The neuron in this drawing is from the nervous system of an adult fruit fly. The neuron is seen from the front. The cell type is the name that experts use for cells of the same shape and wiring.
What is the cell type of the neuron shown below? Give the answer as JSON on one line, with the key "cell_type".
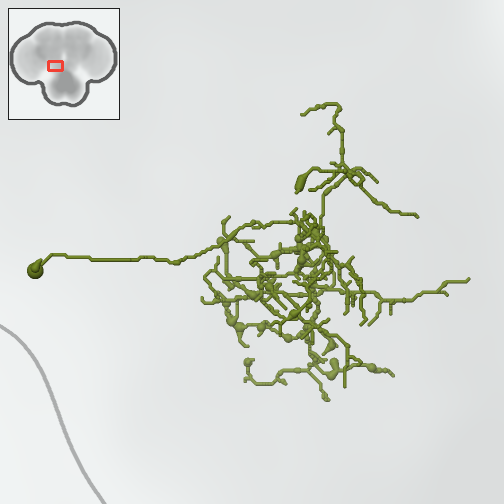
{"cell_type": "GNG270"}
